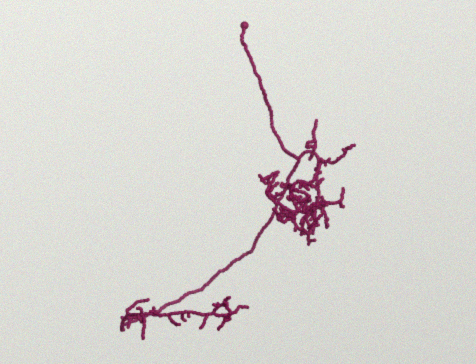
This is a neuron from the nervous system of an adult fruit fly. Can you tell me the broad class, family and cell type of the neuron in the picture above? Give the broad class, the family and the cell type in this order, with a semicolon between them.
central-brain intrinsic neuron; hemilineage ALlv1; M_lvPNm25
